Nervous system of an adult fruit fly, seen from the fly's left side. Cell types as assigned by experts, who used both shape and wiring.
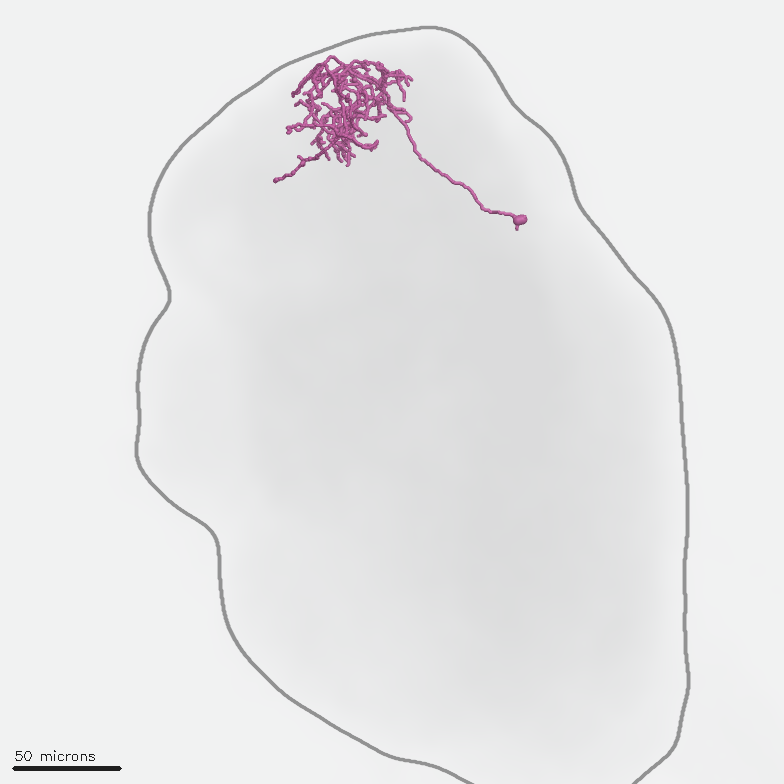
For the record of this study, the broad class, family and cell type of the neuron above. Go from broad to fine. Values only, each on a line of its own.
central-brain intrinsic neuron
hemilineage DM6_dorso_lateral
SIP076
